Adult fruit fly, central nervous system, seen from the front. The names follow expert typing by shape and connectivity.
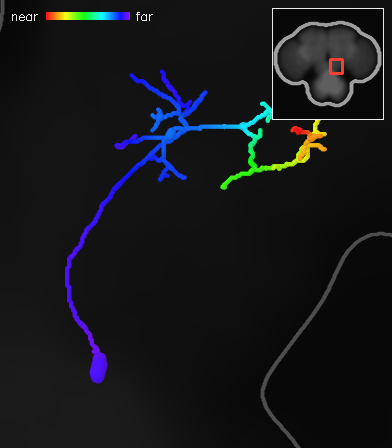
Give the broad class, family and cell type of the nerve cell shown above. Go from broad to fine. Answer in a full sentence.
A central-brain intrinsic neuron of hemilineage LB3, type CB1601.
